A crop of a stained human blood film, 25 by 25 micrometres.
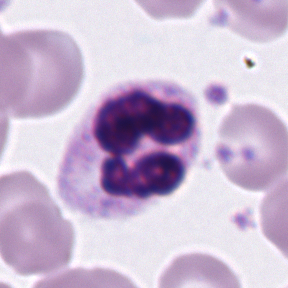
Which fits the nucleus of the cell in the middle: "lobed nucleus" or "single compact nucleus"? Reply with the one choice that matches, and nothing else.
Lobed nucleus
